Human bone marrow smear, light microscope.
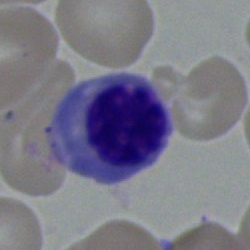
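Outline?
Smooth, rounded.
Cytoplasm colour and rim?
Blue; rim widest on the left side of the nucleus.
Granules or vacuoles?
No granules visible; no clear vacuoles.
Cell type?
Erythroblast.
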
